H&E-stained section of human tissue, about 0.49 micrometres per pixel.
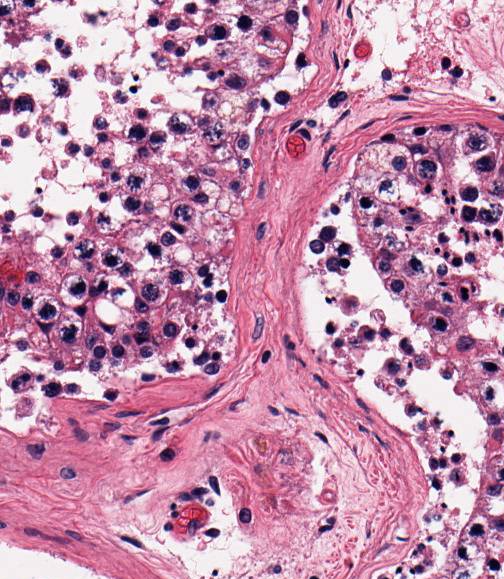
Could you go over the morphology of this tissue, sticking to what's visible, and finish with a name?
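Compartments contain many round cells with dark round nuclei, loosely scattered, not in an orderly lining. Left compartment: some cells with pale vacuolated cytoplasm around a round nucleus. Numerous clear white spaces between cells; loose, discohesive appearance. Stroma: no fat cells. This tissue is testis.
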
